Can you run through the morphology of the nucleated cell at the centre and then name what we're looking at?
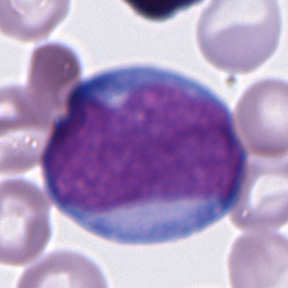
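Look first at the chromatin: it is finely granular and evenly spread, with no coarse dark clumps. Now follow the blue cytoplasm around the nucleus; its widest band lies below it. At the upper left, notice a small notch indenting the cell outline. This cell is a myeloblast.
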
